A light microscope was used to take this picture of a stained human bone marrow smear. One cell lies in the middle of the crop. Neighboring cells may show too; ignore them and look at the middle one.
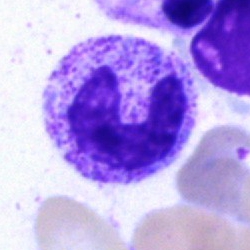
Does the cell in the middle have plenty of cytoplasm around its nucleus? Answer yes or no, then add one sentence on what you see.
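Yes. The cytoplasm is plentiful and pale lilac-pink.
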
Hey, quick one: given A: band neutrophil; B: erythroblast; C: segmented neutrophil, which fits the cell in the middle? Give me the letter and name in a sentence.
In the centre of the crop there is a band neutrophil, making option A correct.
